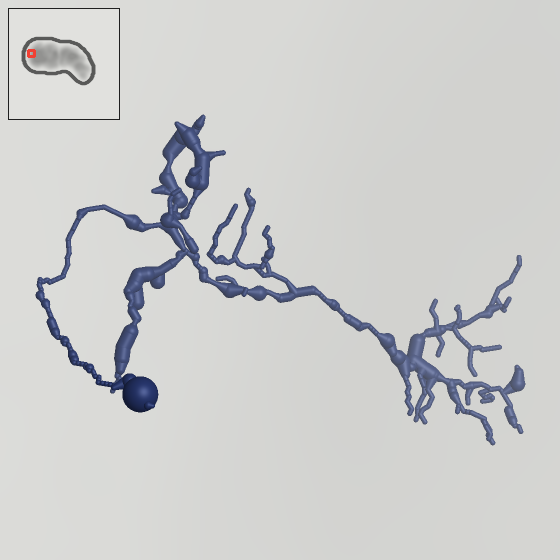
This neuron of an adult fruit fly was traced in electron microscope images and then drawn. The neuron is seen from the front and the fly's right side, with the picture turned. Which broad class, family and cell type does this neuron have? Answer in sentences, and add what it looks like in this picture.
It is an optic-lobe intrinsic neuron. Its family is Mi. Its cell type is Mi13. As drawn here it is wider than it is tall.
